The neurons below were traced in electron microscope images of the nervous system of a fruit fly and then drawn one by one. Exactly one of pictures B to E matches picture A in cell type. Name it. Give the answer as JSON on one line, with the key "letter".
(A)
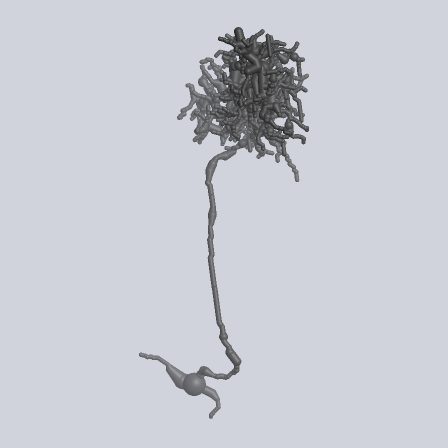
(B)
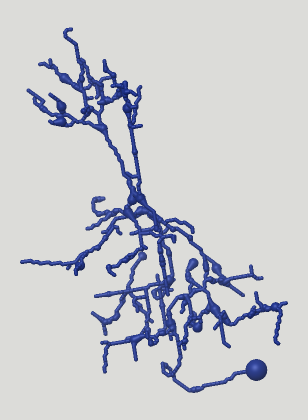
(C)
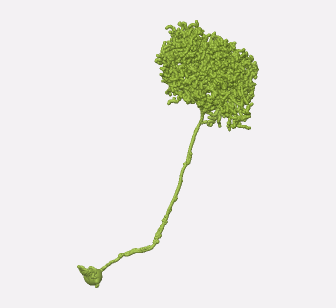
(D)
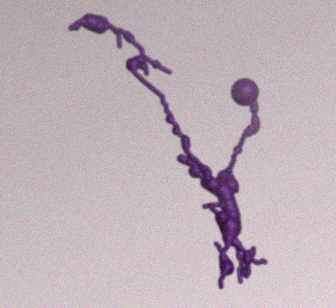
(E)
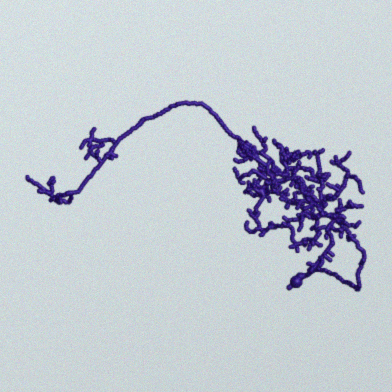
{"letter": "C"}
